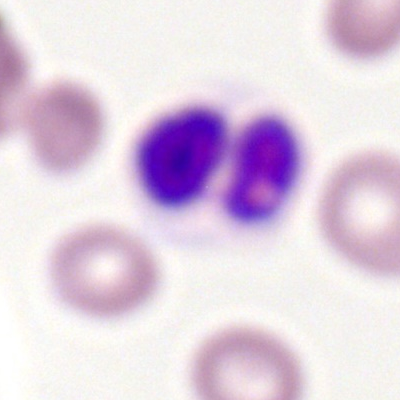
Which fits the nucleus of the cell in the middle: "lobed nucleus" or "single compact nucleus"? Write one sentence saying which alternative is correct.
Rather than one mass, the nucleus consists of distinct lobes.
